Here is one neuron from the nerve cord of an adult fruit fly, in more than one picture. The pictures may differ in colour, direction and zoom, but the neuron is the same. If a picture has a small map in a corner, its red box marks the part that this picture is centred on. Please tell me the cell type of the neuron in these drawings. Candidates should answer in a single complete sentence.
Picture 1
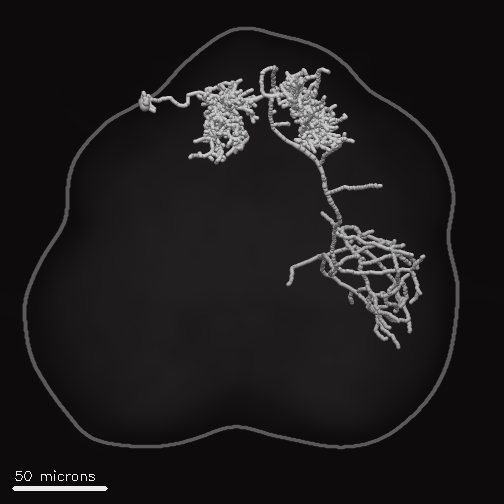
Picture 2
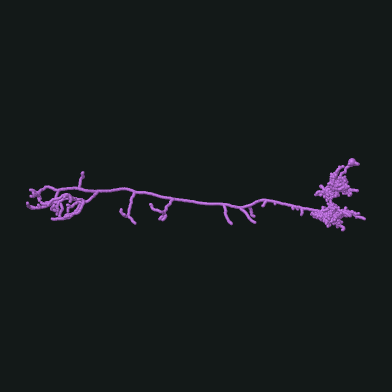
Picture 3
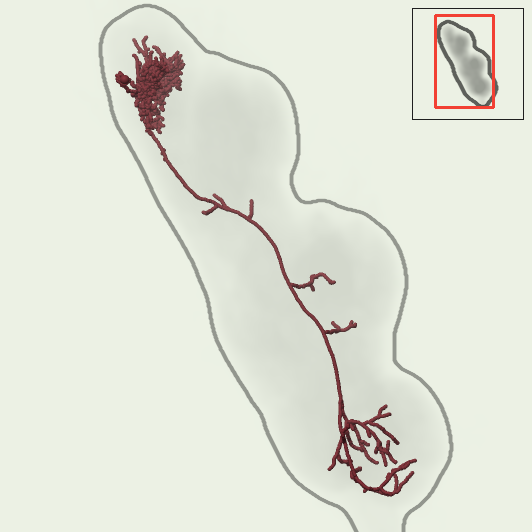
It is INXXX032 that names the cell type of this neuron.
